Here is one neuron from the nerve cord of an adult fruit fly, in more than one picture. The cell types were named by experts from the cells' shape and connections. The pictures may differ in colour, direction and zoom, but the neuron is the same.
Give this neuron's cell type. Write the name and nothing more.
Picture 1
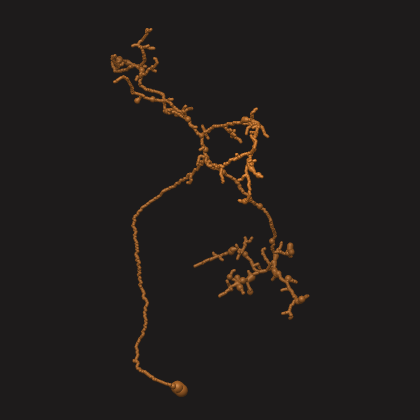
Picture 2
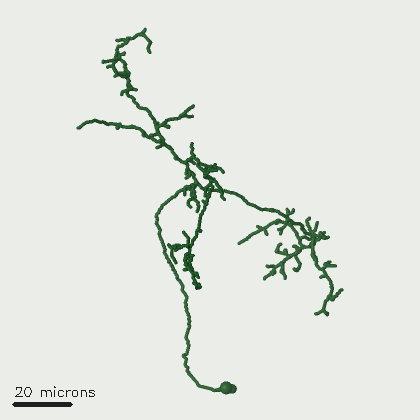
IN21A088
